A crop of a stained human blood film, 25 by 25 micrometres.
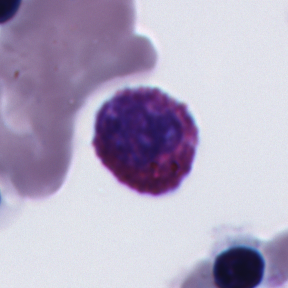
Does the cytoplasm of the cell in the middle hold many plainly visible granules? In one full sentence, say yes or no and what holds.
Yes, many granules are seen in the cytoplasm of this cell.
